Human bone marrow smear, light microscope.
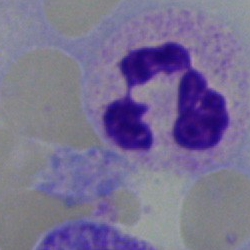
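Segmented neutrophil, the cell in the middle. You can see its nucleus split into three separate lobes, linked to each other by thin strands of nuclear material. The chromatin is dark purple and coarsely clumped, and fine pinkish-lilac granules are scattered all through the cytoplasm.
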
